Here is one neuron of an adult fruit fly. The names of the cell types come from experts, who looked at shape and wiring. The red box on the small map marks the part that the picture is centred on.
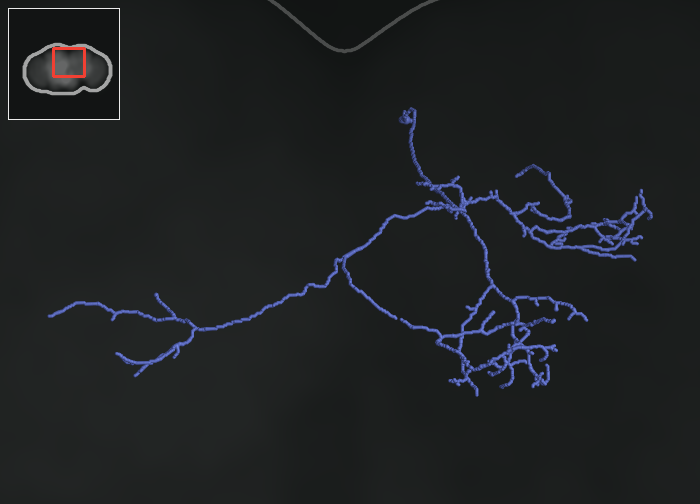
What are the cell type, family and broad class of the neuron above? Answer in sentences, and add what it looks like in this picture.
The cell type is PS003. The family is hemilineage SMPad2. This is a central-brain intrinsic neuron. Dozens of branch ends can be seen. In this view it is wider than it is tall.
